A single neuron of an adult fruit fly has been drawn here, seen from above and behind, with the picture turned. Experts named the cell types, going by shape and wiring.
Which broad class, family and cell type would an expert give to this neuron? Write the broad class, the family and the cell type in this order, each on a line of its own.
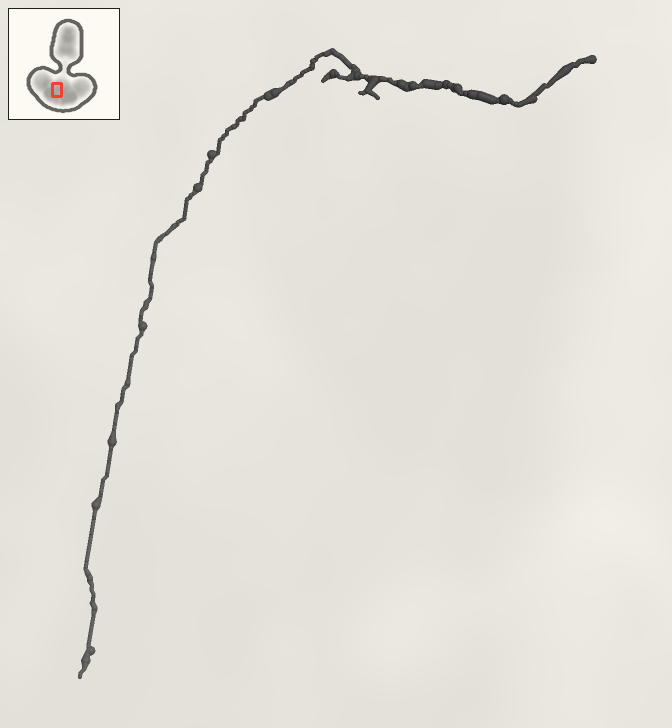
sensory neuron entering the brain
class mechanosensory
JO-ED2_a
